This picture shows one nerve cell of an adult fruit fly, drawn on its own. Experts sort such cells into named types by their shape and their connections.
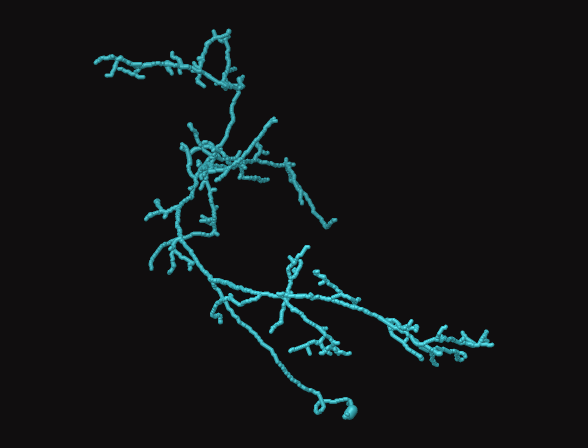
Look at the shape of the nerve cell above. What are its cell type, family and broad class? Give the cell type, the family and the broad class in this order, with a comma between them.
IN12B047, hemilineage 12B, nerve-cord intrinsic neuron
